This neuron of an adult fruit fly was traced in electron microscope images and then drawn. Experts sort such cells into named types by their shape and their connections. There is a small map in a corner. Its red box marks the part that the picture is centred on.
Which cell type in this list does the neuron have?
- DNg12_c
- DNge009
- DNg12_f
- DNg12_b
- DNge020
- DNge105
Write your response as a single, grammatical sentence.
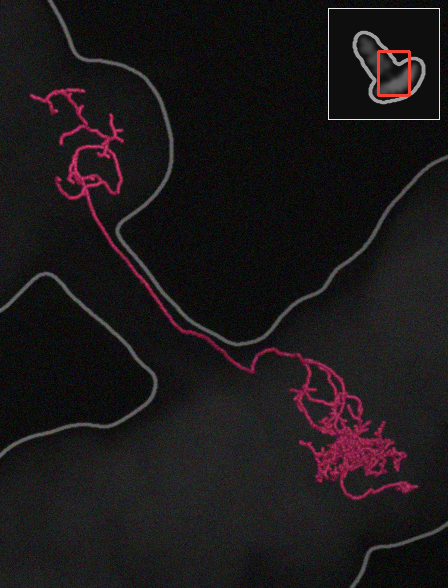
The neuron is typed under the name DNge105.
